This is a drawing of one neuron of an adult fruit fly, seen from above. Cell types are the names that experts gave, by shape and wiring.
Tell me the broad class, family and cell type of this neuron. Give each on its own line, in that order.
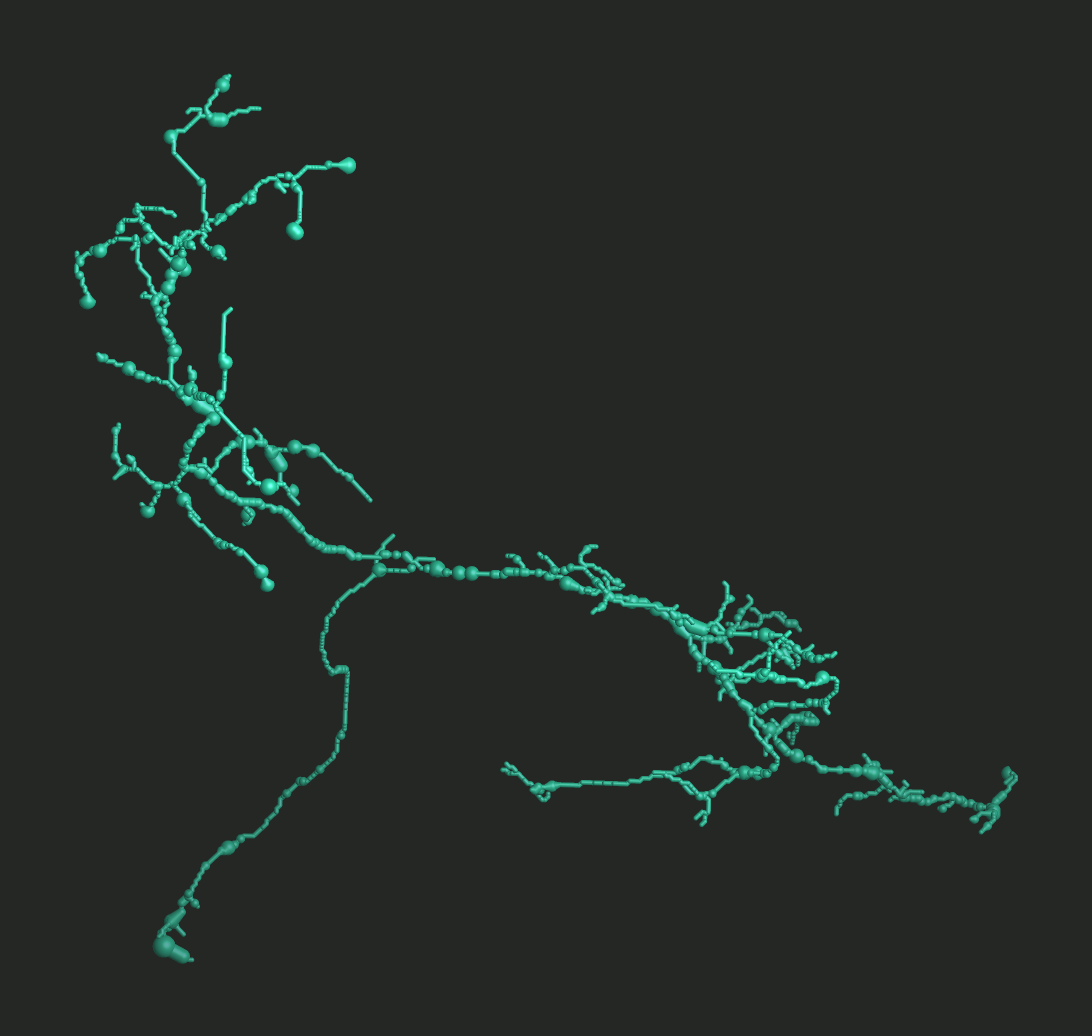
central-brain intrinsic neuron
hemilineage DM4_dorsal
LHPV10a1a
